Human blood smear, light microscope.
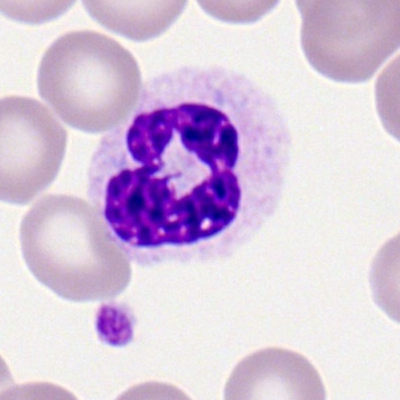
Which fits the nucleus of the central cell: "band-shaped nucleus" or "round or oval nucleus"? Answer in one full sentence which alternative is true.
The nucleus takes the form of a curved band with no separate lobes.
